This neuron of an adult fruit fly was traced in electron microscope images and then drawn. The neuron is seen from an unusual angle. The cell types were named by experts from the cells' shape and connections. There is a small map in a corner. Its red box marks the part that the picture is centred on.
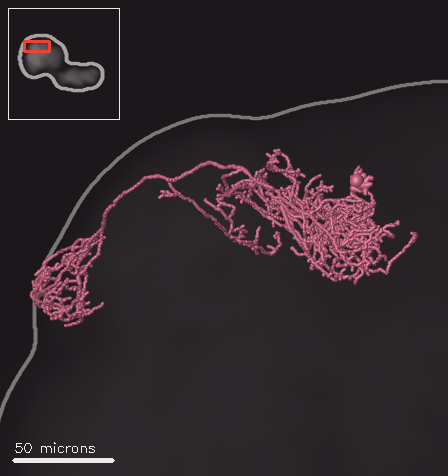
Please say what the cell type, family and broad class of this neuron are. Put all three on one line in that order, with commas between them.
PAL03, PAL, central-brain intrinsic neuron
